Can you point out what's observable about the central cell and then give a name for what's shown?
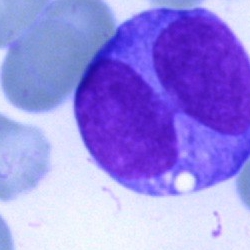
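With a broadly rounded, smooth-edged outline, this cell holds deep purple chromatin that is finely textured rather than coarsely clumped. One distinct, clear, round vacuole lies in the cytoplasm near the bottom, and no distinct coloured granules are visible. It is a blast.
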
